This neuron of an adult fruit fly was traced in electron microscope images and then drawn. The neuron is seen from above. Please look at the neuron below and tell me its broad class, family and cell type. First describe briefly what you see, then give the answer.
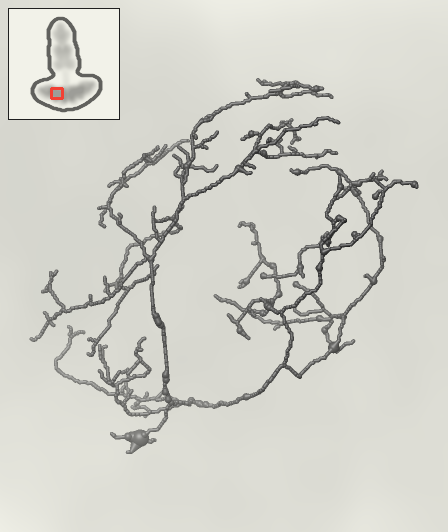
The picture shows dozens of branch ends. As drawn here it is about as wide as it is tall. This is a central-brain intrinsic neuron. The family is hemilineage SLPad1_anterior. Its cell type is SLP164.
